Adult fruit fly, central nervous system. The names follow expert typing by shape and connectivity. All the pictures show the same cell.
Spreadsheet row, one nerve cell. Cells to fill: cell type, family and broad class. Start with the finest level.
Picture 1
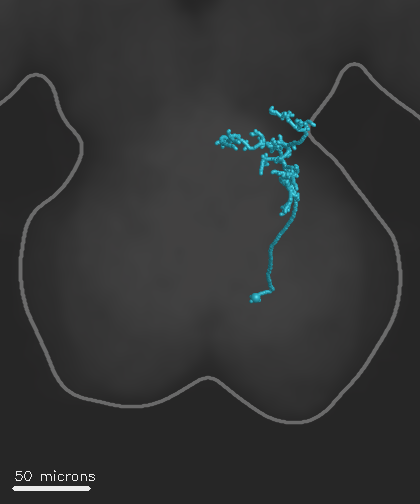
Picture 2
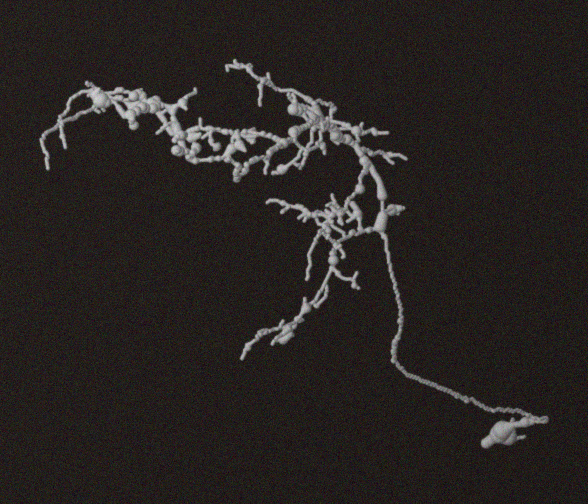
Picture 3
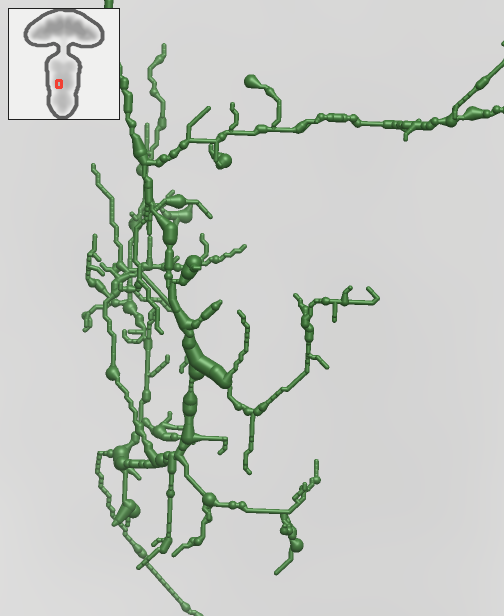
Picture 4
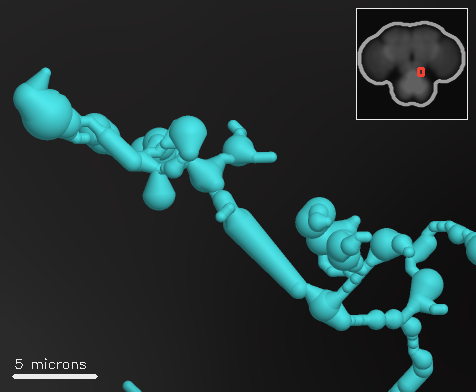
IN03B072; hemilineage 03B; nerve-cord intrinsic neuron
